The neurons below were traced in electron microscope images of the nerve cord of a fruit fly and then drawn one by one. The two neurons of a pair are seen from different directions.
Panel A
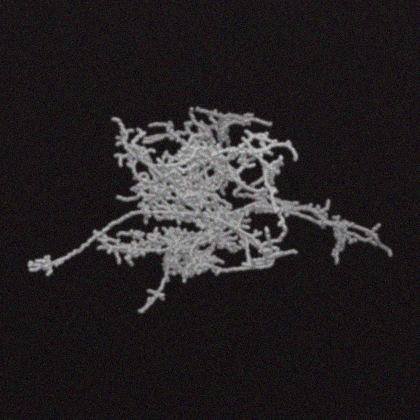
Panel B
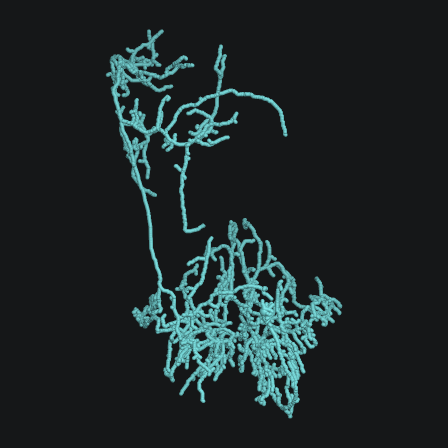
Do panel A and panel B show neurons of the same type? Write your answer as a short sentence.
They are of different cell types.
